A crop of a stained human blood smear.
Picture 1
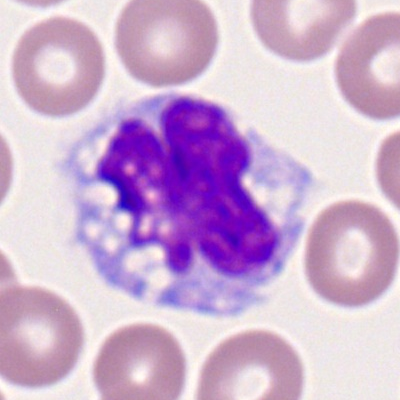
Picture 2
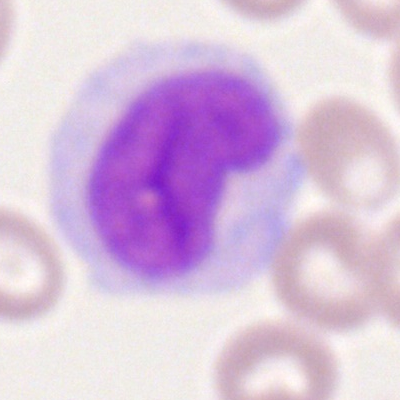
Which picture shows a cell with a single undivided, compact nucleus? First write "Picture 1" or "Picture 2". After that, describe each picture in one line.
Picture 2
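Picture 1: The nucleus is large and folded into irregular lobes.
Picture 2: The nucleus is one unbroken mass, not split into separate lobes.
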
